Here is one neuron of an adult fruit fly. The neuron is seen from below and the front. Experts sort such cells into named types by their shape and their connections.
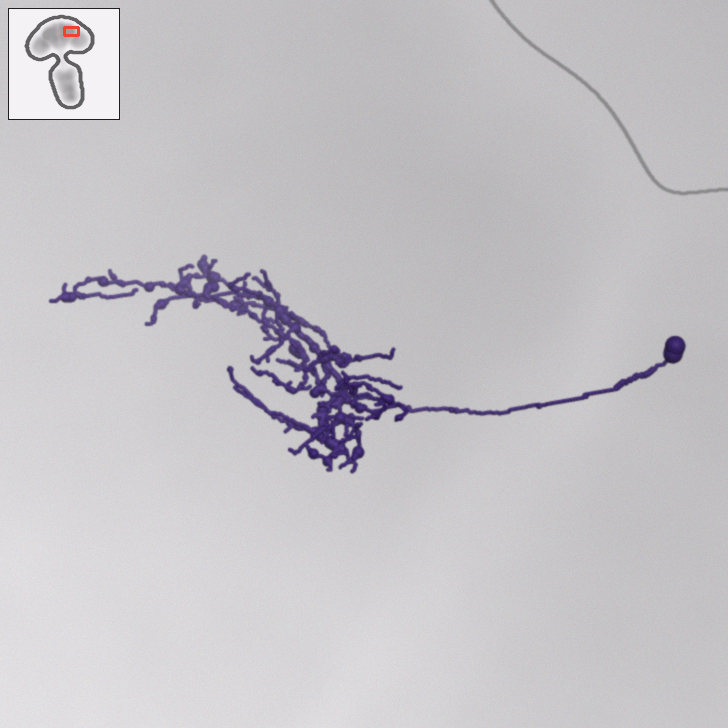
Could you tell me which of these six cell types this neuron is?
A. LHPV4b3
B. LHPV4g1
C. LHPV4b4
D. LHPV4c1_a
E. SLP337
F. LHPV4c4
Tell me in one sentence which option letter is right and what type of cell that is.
The neuron is SLP337 in cell type, which is option E.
